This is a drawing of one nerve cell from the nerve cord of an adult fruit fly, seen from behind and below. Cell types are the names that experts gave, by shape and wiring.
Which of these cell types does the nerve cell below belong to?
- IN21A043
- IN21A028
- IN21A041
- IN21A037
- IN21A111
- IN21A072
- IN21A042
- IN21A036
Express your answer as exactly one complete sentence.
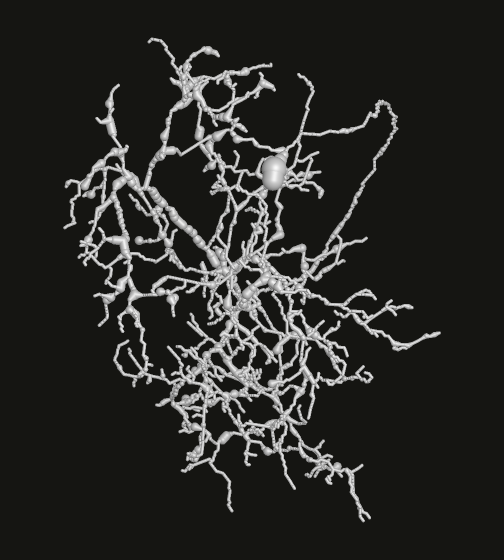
Included in the cell type IN21A037 is this nerve cell.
